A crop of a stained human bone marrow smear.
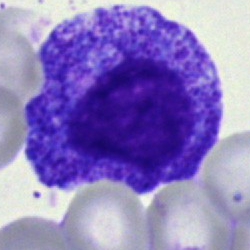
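Promyelocyte, the cell at the centre of a stained human bone marrow smear under the light microscope. Lying near the middle of the cell, the nucleus stains a dense, dark purple. A broad band of cytoplasm surrounds it on all sides and is crowded with coarse dark purple granules.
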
